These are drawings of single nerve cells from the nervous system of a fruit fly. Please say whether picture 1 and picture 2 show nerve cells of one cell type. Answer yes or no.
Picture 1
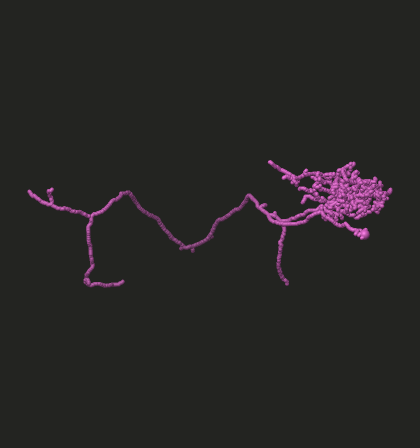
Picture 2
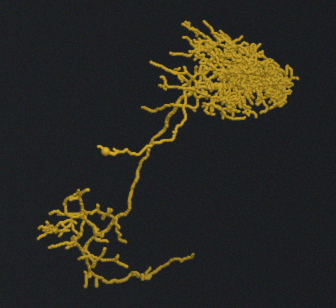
no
